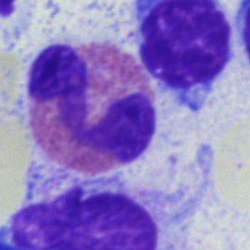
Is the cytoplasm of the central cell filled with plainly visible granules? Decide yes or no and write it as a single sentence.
Yes, what the cytoplasm holds is many visible granules.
